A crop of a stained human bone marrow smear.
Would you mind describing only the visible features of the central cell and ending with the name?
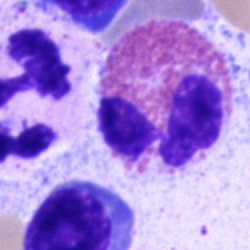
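Quick look: the outline here is roughly round. The nucleus has split into two separate lobes, and both sit in the lower half of the cell. Its chromatin is dense and takes a dark purple stain. This one is an eosinophil.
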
